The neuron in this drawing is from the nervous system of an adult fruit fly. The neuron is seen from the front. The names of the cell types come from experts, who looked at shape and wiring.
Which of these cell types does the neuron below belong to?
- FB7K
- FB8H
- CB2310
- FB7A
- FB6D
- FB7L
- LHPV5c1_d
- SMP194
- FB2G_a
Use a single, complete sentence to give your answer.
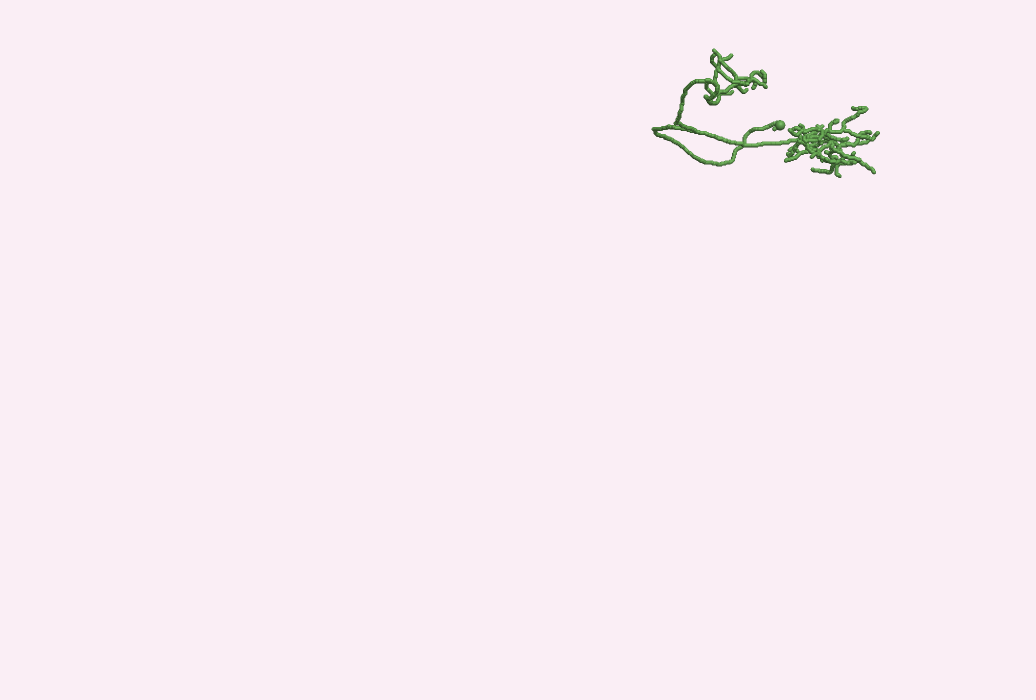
As a matter of cell type, the neuron is LHPV5c1_d.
